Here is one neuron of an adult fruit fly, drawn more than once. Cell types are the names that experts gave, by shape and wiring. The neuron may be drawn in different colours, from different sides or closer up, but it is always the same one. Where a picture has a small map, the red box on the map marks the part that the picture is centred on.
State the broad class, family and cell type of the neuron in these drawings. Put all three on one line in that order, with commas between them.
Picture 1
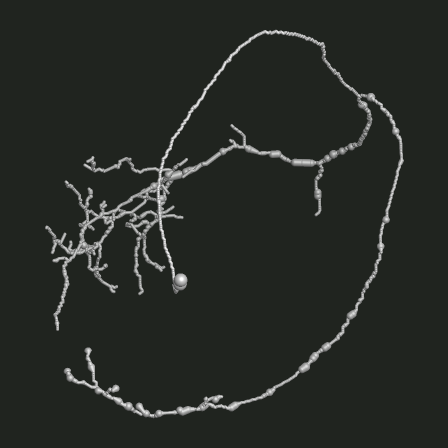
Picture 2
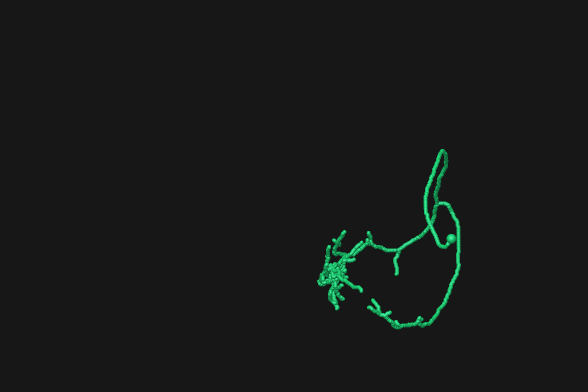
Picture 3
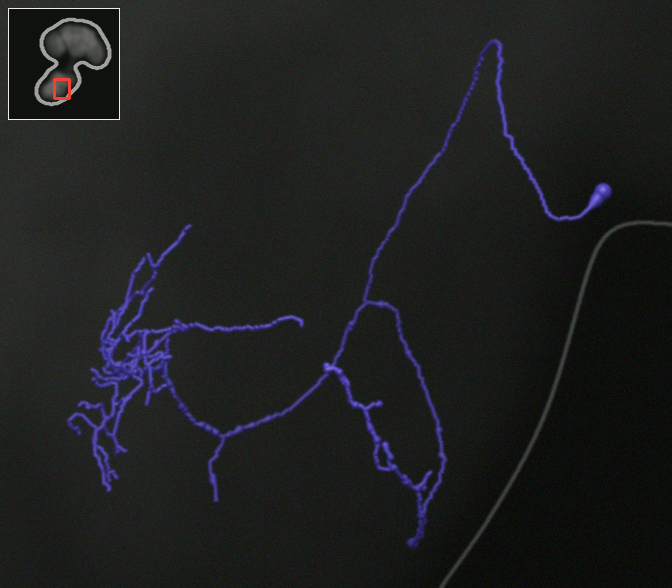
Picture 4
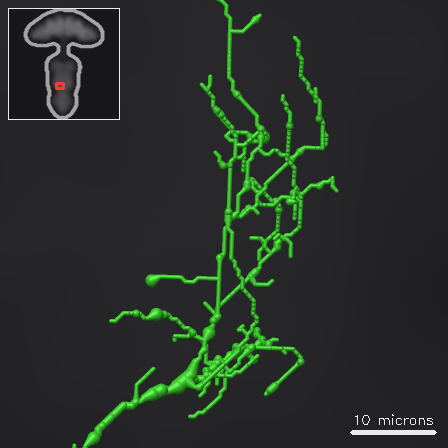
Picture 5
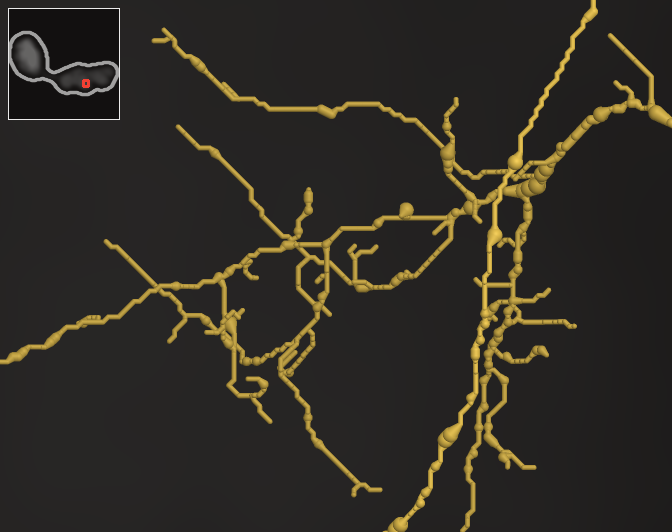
nerve-cord intrinsic neuron, hemilineage 08A, IN08A041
